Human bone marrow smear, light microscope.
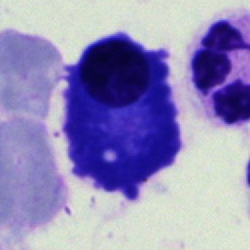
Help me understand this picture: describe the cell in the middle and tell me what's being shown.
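The outline is irregular, with small bumps running along the edge. There is plenty of cytoplasm, and it is deep blue. Just below the nucleus I notice a paler, mottled patch in it. Lower down, in the bottom half of the cytoplasm, sits one small clear round vacuole. This is a plasma cell.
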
